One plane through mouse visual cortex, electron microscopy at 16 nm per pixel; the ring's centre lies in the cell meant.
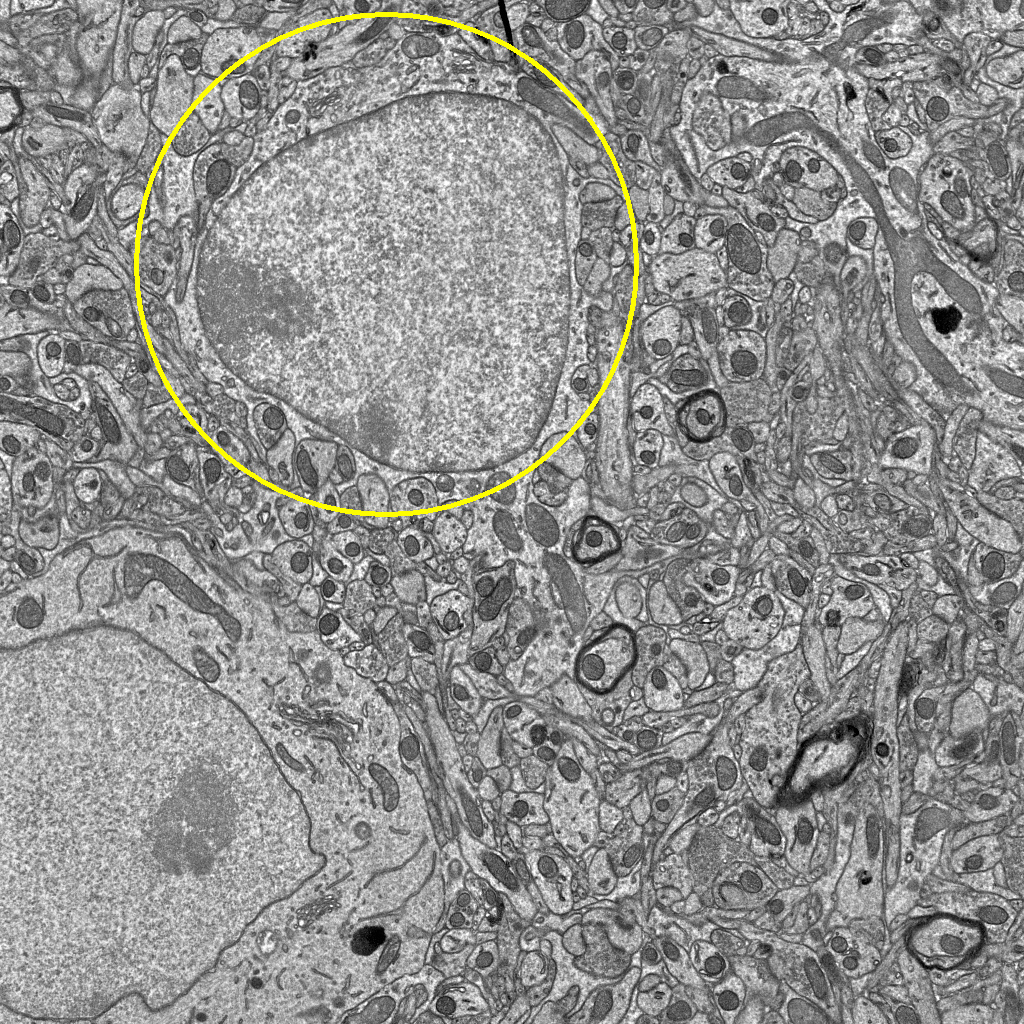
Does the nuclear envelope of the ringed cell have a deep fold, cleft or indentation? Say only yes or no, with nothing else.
No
